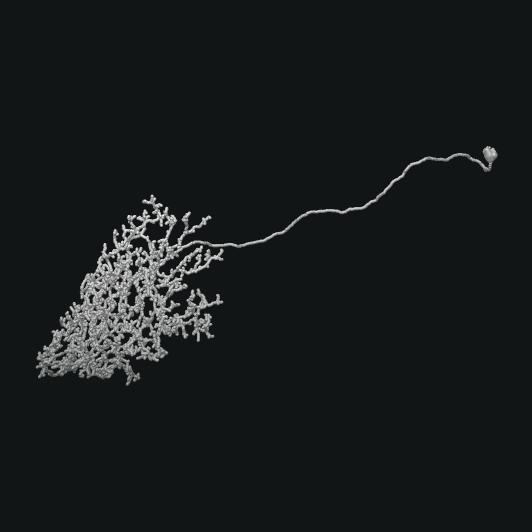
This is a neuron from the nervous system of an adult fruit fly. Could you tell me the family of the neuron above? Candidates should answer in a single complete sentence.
The neuron is categorized as belonging to family Pm.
